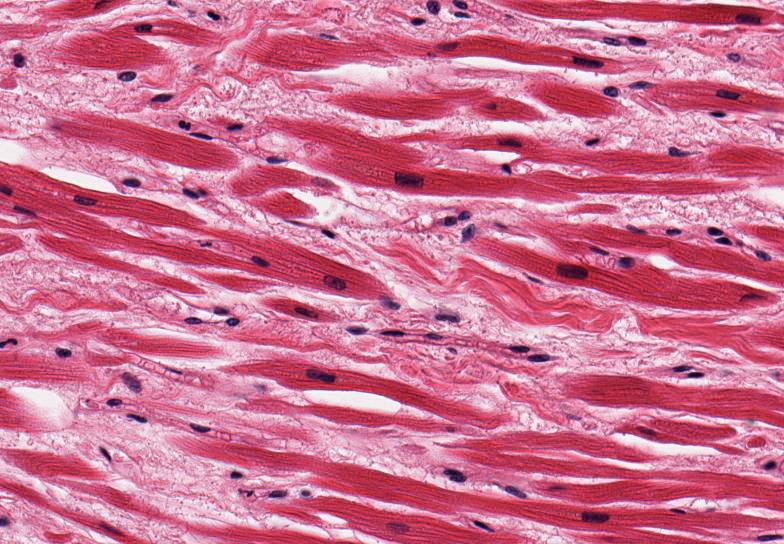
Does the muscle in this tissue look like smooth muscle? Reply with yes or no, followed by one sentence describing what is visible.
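No. The muscle fibres show fine cross-striations along their length.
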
